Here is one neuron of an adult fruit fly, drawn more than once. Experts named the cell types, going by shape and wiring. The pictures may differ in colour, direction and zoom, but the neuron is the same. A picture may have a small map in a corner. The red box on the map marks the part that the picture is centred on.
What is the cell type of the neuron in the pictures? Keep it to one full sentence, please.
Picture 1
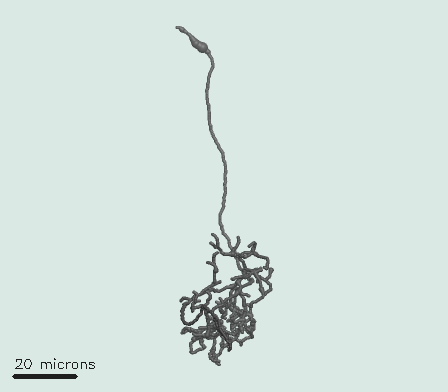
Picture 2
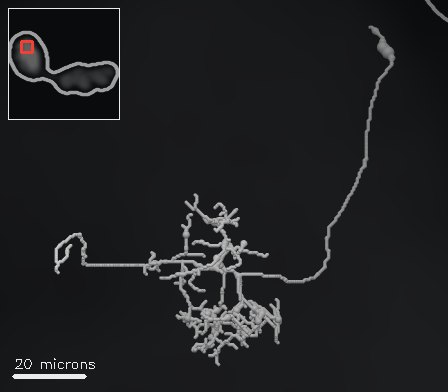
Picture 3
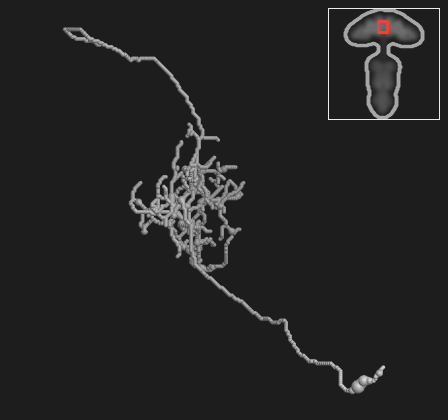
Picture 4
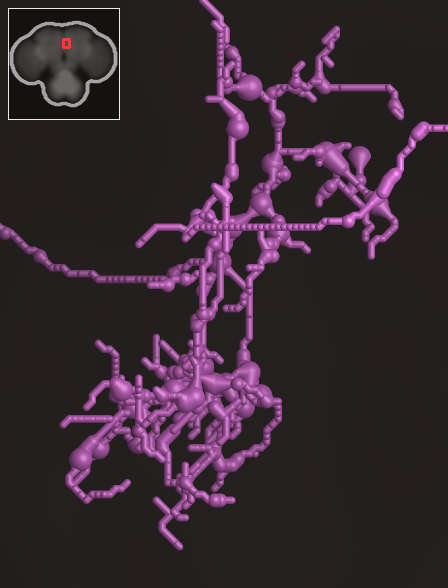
The cell type name for this neuron is FC3_a.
